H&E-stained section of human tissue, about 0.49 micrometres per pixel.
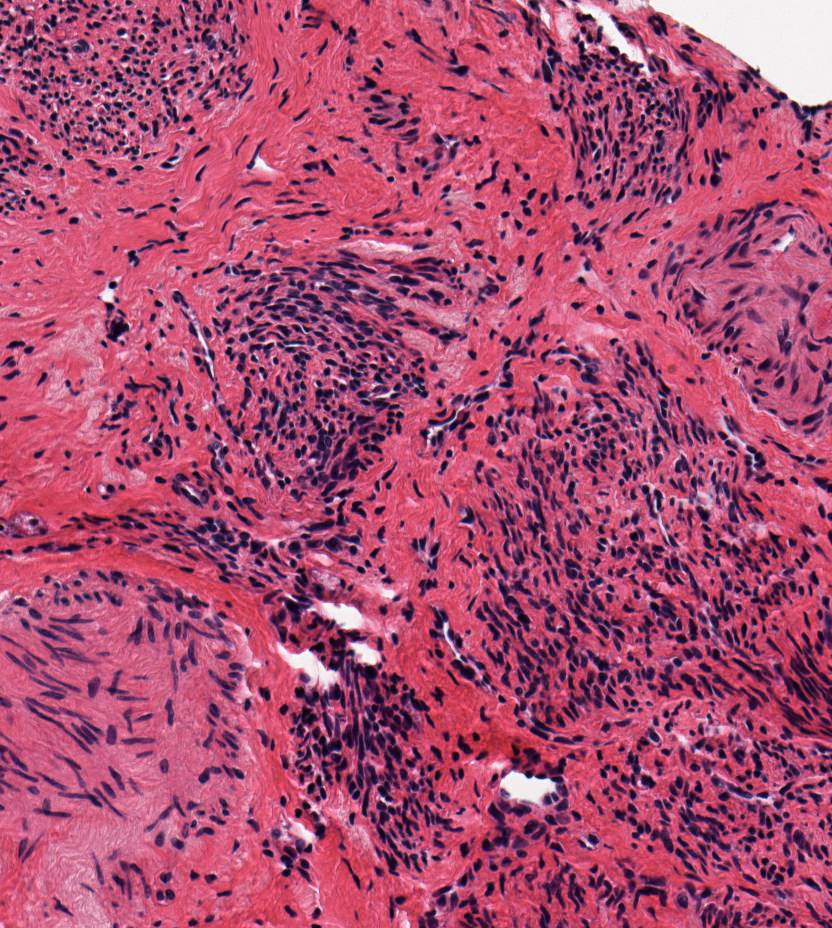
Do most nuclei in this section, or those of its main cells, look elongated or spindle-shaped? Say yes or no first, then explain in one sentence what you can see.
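Yes. Left of centre lies a whorled nodule in which the spindle nuclei are crowded closely together.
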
